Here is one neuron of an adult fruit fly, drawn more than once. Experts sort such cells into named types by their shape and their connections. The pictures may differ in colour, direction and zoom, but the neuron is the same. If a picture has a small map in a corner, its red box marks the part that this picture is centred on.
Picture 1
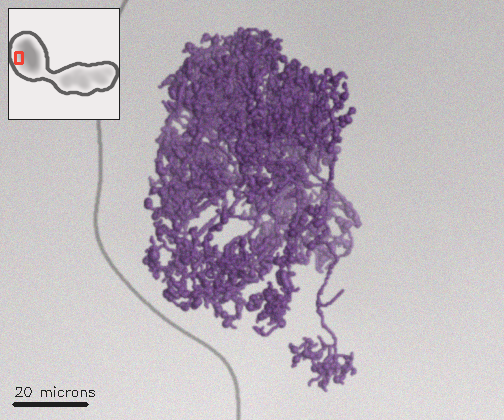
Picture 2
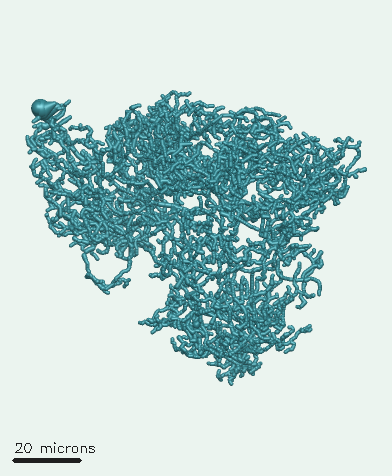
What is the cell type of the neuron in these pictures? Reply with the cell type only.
lLN2T_c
